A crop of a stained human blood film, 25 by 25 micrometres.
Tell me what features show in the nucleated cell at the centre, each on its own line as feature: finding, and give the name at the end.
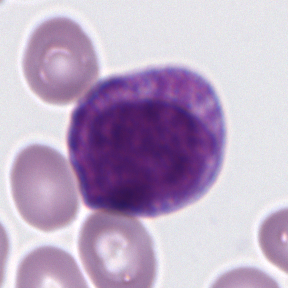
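Size: about 14 micrometres across
Nucleus: see how it sits toward the lower left, filling most of the cell
Cytoplasm: a crescent along the upper and right side
Colour: the cytoplasm is bluish-purple
Granules: fine and purplish, scattered in the cytoplasm
Name: atypical promyelocyte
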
